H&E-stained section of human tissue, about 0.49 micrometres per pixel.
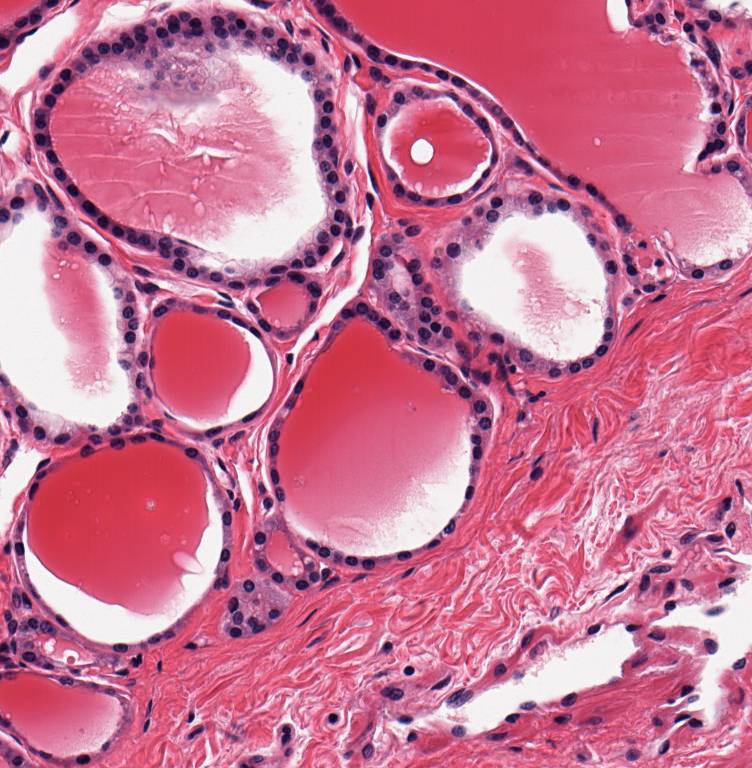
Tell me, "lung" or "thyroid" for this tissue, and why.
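The answer is thyroid. Lining: each follicle has a single layer of low cuboidal to flattened epithelial cells.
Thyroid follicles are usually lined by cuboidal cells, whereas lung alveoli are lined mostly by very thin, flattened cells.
The low cuboidal cells here agree with thyroid. Nuclei: small, round, dark-staining and evenly spaced around each follicle. Layout: closely packed round to oval follicles of widely varying size fill the upper and left parts, the largest at the top right with small ones between larger ones; dense fibrous tissue occupies the lower right.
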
